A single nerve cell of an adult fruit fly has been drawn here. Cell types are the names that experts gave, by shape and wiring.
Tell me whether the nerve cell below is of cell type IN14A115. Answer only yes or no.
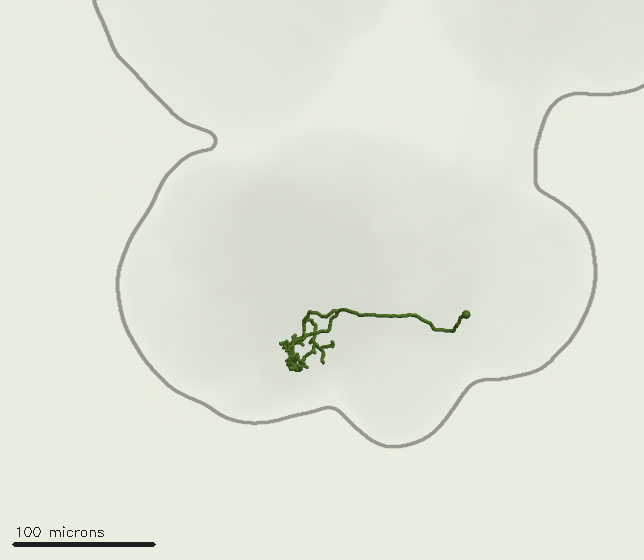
yes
